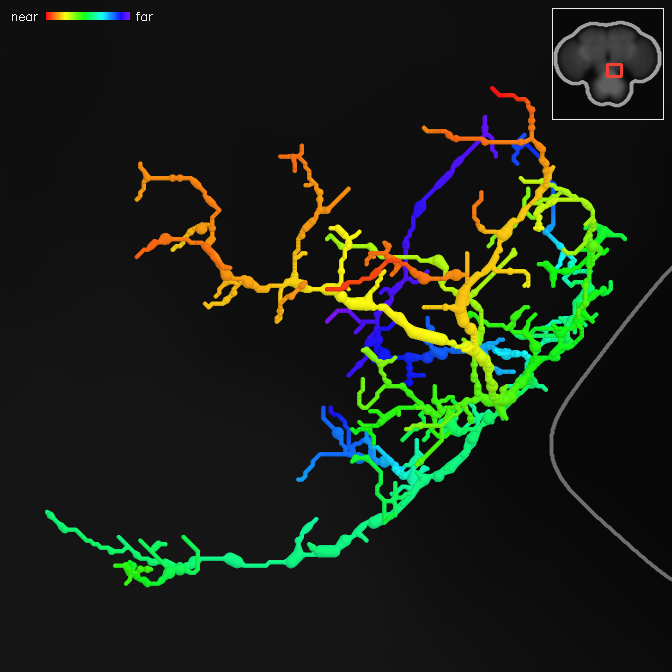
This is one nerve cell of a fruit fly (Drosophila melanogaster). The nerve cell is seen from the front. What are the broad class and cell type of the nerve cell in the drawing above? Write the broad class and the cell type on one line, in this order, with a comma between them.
motor neuron of the brain, MN4a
